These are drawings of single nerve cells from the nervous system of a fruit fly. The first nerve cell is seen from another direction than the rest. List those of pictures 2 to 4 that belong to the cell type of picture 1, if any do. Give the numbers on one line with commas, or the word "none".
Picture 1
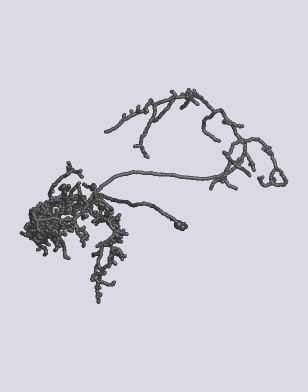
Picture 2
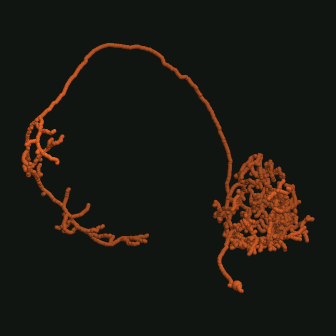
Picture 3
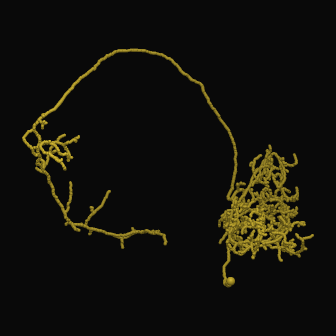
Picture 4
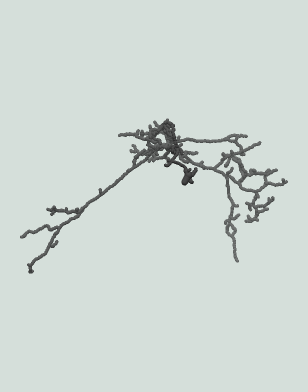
2, 3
